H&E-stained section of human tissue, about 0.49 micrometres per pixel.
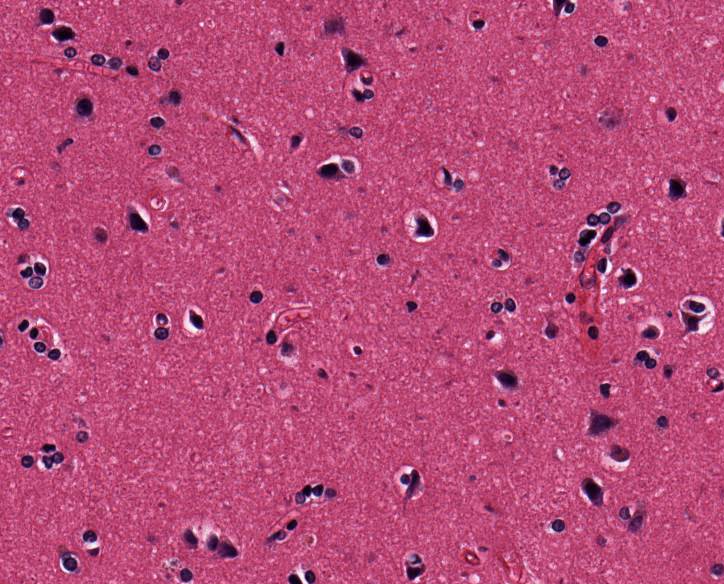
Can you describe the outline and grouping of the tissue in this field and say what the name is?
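Cells lie singly and in small groups on a finely granular pink background, without organized units like glands or tubules. Many are ringed by clear empty halos. Many small round dark nuclei lie singly between larger cells. No epithelium or fat cells. The tissue is cerebral cortex.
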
